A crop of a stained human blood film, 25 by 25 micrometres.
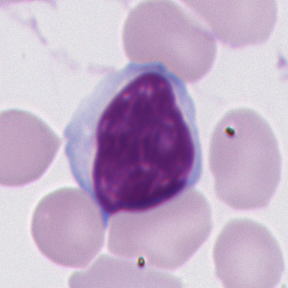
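Typical lymphocyte at the centre. The outline strikes me as irregular rather than smoothly round. The nucleus has no notch or lobes; its chromatin is dark purple and clumped, with paler streaks between the clumps. I find no granules in the cytoplasm.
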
